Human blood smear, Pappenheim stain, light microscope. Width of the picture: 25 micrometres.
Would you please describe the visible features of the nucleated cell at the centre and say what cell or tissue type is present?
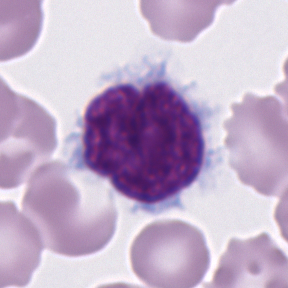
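Fine hair-like projections extend from the cell surface. Cytoplasm pale blue, only a thin rim around the nucleus. Nucleus notched in its top edge, outline lobed. This is a hairy cell.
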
